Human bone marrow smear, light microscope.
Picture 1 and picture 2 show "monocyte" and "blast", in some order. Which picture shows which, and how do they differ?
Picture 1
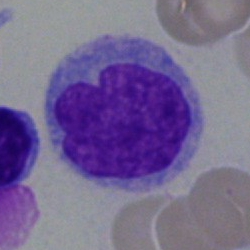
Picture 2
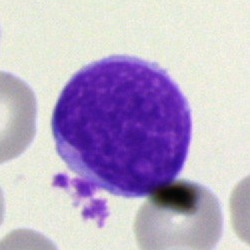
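Picture 1 shows a monocyte; picture 2 shows a blast. The nucleus in picture 1 has a notched, lumpy outline, with its deepest cleft at the top.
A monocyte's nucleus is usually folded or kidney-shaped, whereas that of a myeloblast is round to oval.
In picture 2, cytoplasm appears only as a thin crescent at the lower left edge of the cell and is pale bluish-lavender.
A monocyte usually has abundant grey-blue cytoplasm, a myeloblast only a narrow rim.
The chromatin of the blast is dark purple, mottled and slightly clumped. No distinct granules are present in the monocyte, and none in the blast. Both outlines are round: smooth in picture 1, nearly circular in picture 2 with a smooth surface free of projections. At the left edge of picture 1 lies part of another nucleated cell with a darker nucleus.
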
